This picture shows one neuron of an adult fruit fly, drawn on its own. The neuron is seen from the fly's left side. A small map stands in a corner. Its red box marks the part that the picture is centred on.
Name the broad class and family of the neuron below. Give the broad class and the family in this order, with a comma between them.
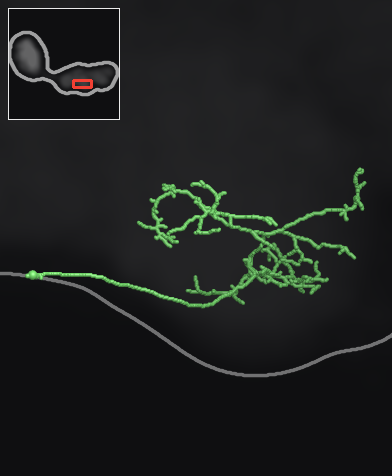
nerve-cord intrinsic neuron, hemilineage 13B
